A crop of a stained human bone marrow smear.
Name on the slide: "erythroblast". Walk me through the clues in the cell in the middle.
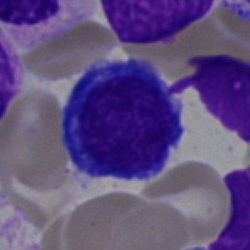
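Named cell: erythroblast. Chromatin dark purple throughout the nucleus. Cytoplasm a narrow rim around the nucleus, deep blue.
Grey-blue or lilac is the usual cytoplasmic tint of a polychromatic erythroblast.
The deep blue here does not match that tint. Cell edge slightly irregular, not smooth.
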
